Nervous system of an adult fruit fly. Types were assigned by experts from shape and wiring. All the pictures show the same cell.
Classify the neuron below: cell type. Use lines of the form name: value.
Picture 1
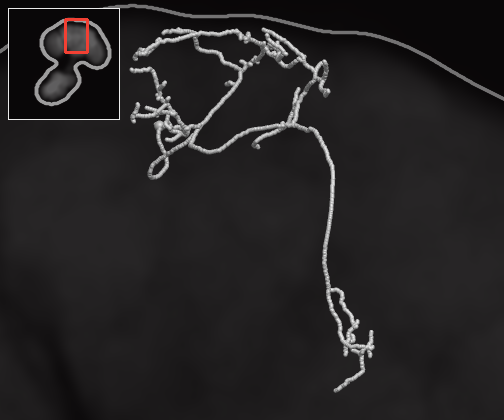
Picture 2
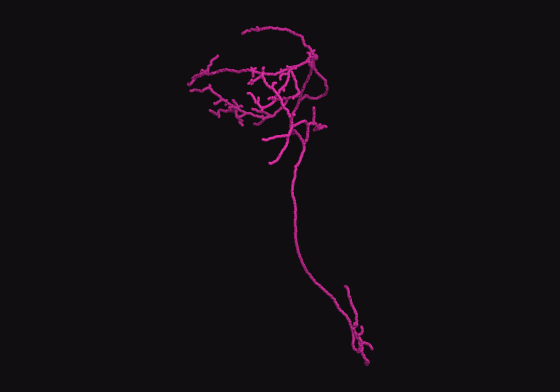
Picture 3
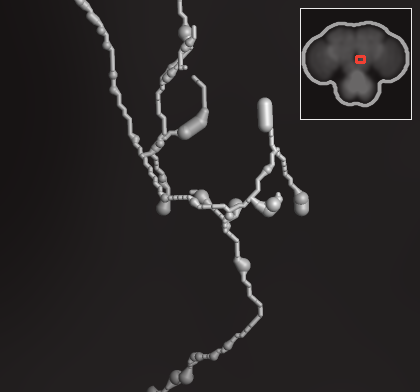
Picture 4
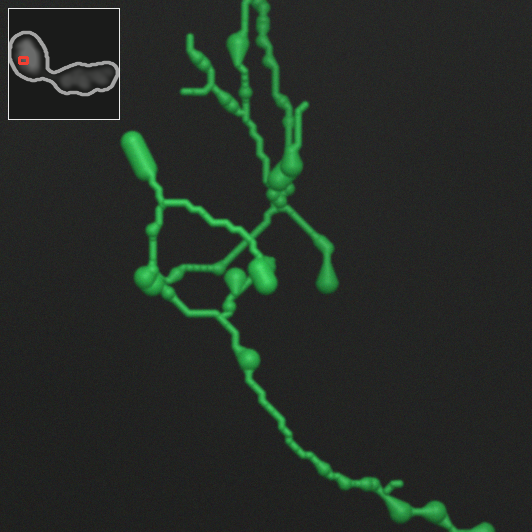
cell type: SMP721m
